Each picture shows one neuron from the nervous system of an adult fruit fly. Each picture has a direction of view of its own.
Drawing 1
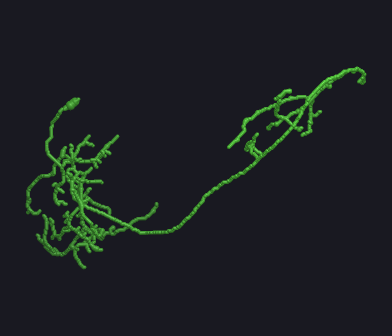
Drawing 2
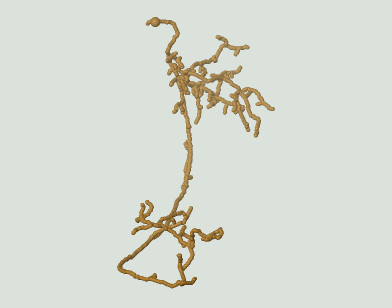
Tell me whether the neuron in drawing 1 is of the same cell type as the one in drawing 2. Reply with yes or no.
yes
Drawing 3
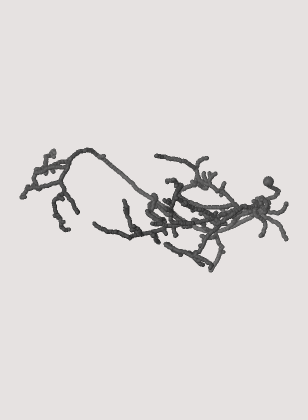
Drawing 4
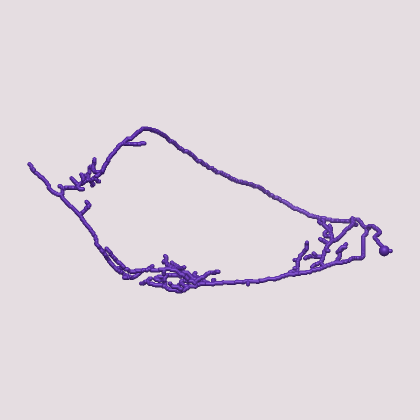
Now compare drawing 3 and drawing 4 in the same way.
no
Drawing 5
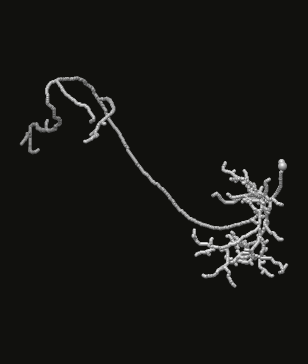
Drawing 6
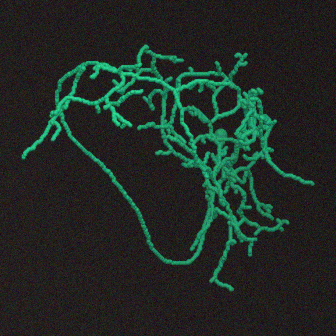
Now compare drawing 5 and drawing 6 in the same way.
no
